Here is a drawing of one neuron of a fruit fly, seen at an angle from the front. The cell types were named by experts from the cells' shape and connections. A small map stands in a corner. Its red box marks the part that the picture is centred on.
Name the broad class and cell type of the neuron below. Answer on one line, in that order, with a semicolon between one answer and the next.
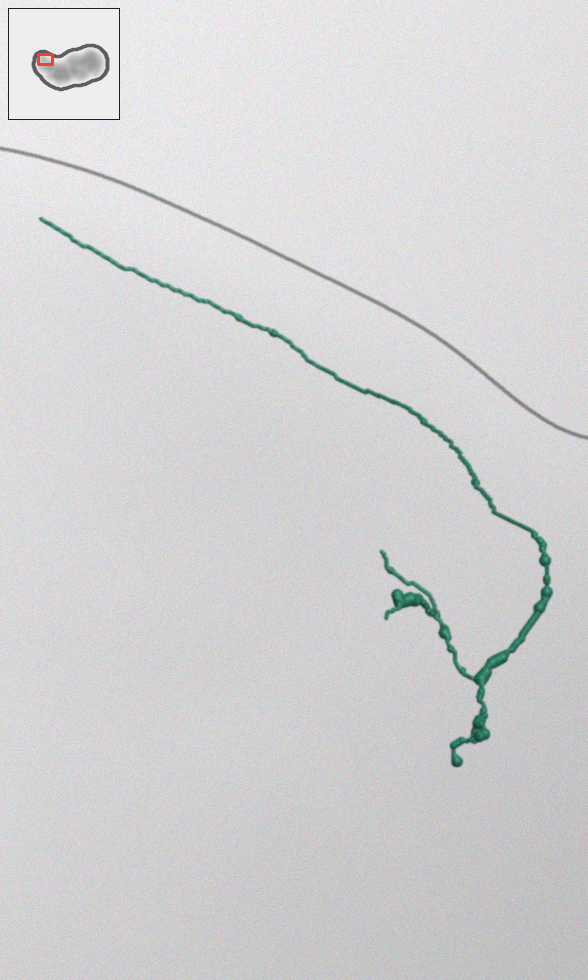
sensory neuron entering the nerve cord; SNxx06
